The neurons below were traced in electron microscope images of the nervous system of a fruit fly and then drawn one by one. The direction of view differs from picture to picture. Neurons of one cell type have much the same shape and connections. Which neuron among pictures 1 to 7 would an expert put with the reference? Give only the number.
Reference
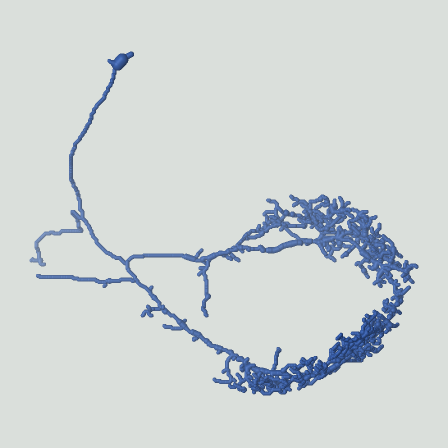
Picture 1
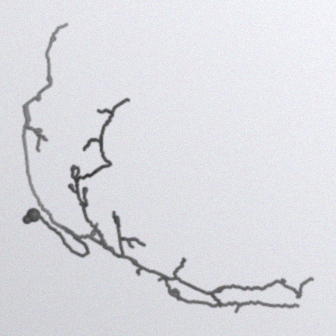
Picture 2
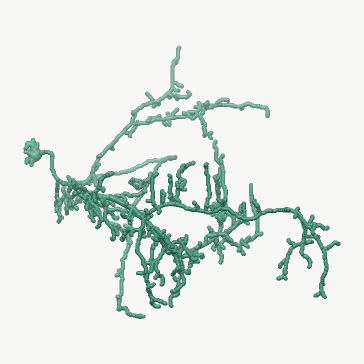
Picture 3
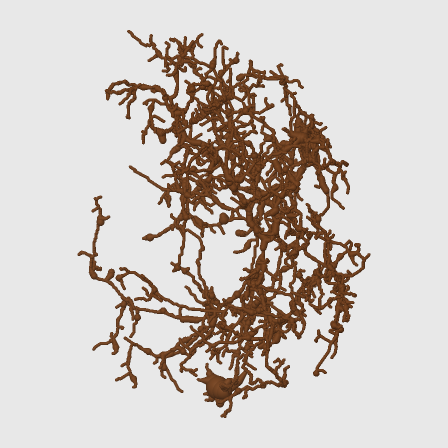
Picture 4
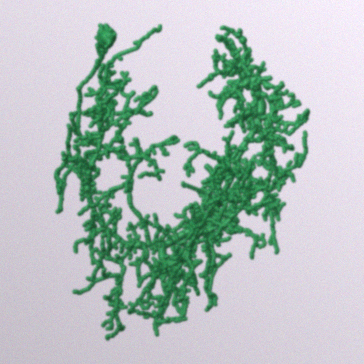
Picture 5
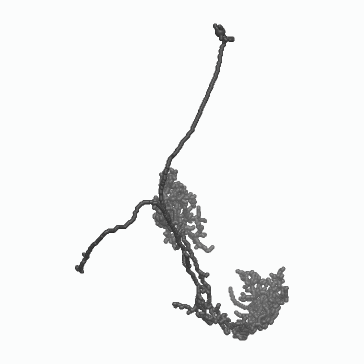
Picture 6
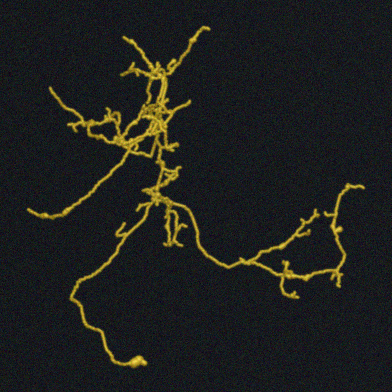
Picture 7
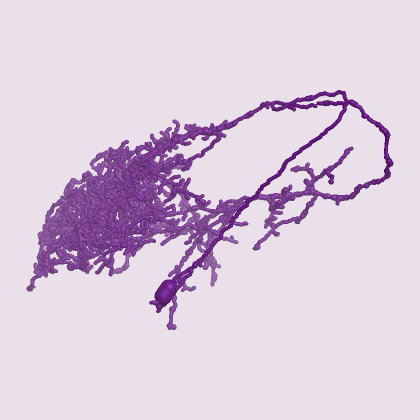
5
